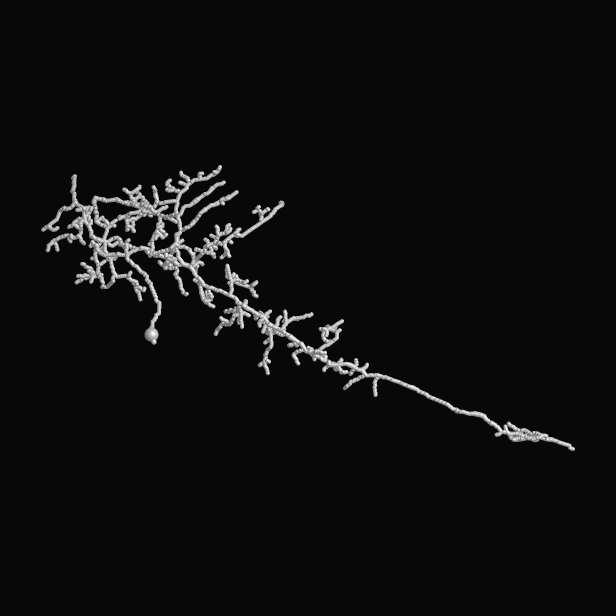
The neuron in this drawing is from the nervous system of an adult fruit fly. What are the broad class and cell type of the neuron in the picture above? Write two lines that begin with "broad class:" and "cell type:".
broad class: central-brain intrinsic neuron
cell type: AVLP611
